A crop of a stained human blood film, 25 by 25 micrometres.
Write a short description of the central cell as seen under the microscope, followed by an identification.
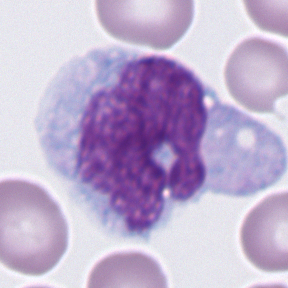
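Folded nucleus, about 15 by 11 micrometres, with deep notches along its lower edge. Small clear gap through the nucleus just below its centre. Chromatin lacy: fine strands, not dense clumps. Cytoplasm plentiful, a wide band on both sides of the nucleus. Cell: monocyte.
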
